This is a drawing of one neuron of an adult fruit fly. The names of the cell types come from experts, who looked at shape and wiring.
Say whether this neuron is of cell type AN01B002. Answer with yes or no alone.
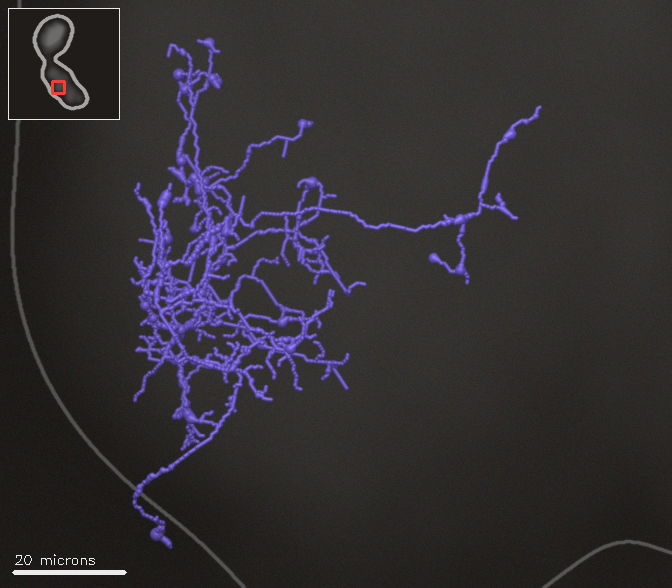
no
